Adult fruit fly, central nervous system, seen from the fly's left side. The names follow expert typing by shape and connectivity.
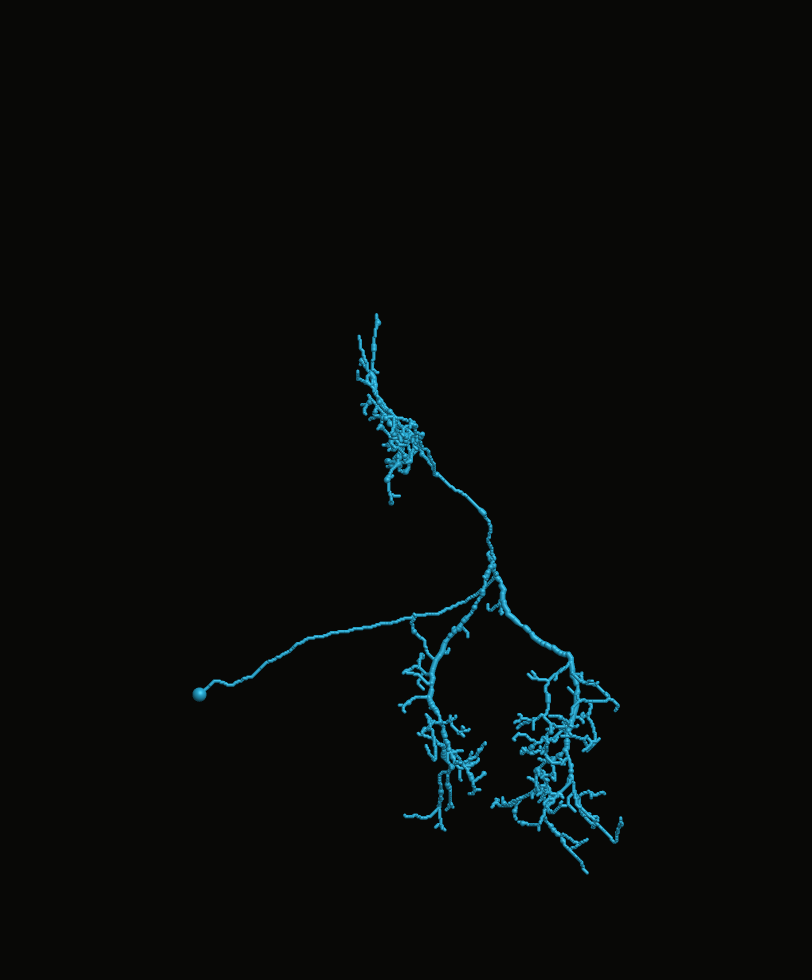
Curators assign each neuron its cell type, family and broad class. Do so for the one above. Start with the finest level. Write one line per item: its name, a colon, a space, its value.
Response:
cell type: CL122_b
family: hemilineage PSa1
broad class: central-brain intrinsic neuron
